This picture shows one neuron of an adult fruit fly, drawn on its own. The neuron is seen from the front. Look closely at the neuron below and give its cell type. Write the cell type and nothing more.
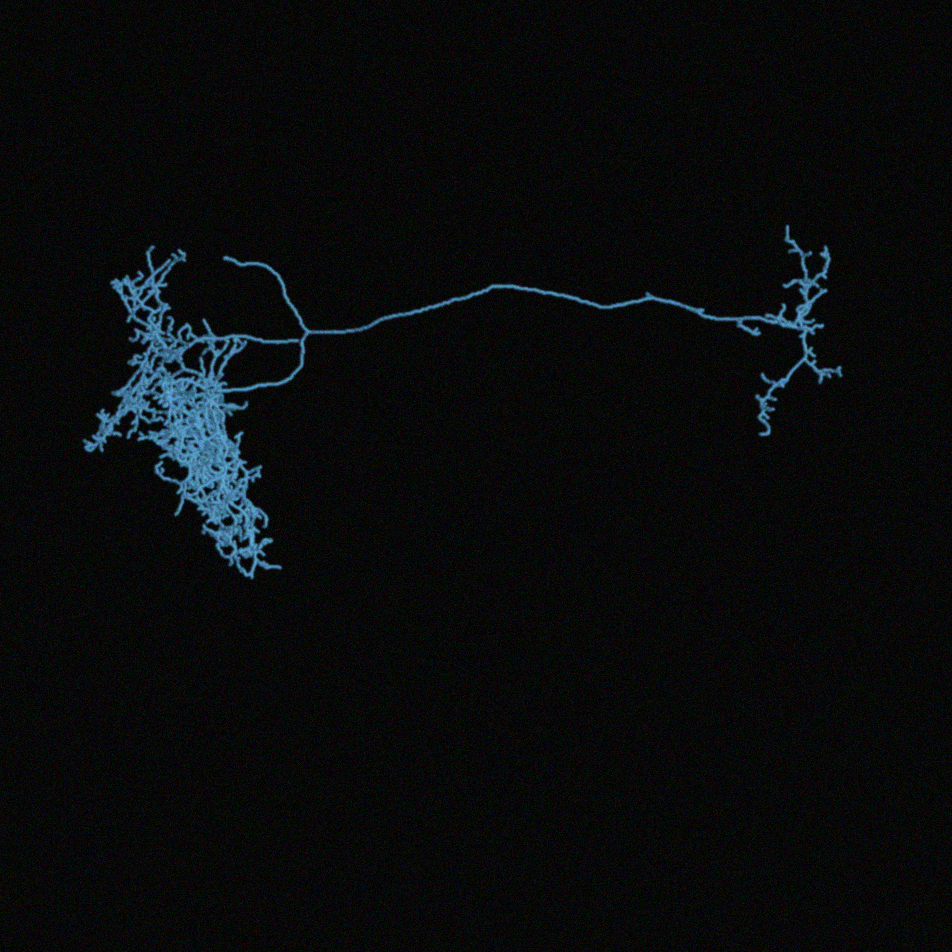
AVLP243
